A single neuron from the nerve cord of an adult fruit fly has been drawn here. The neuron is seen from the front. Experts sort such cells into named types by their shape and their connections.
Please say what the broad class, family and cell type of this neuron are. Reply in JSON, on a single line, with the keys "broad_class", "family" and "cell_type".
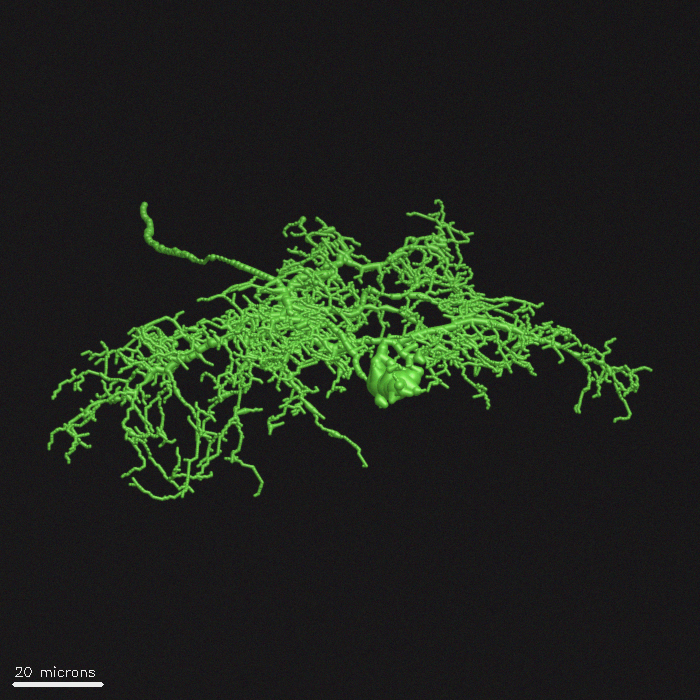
{"broad_class": "motor neuron of the nerve cord", "family": "MNad", "cell_type": "MNad63"}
